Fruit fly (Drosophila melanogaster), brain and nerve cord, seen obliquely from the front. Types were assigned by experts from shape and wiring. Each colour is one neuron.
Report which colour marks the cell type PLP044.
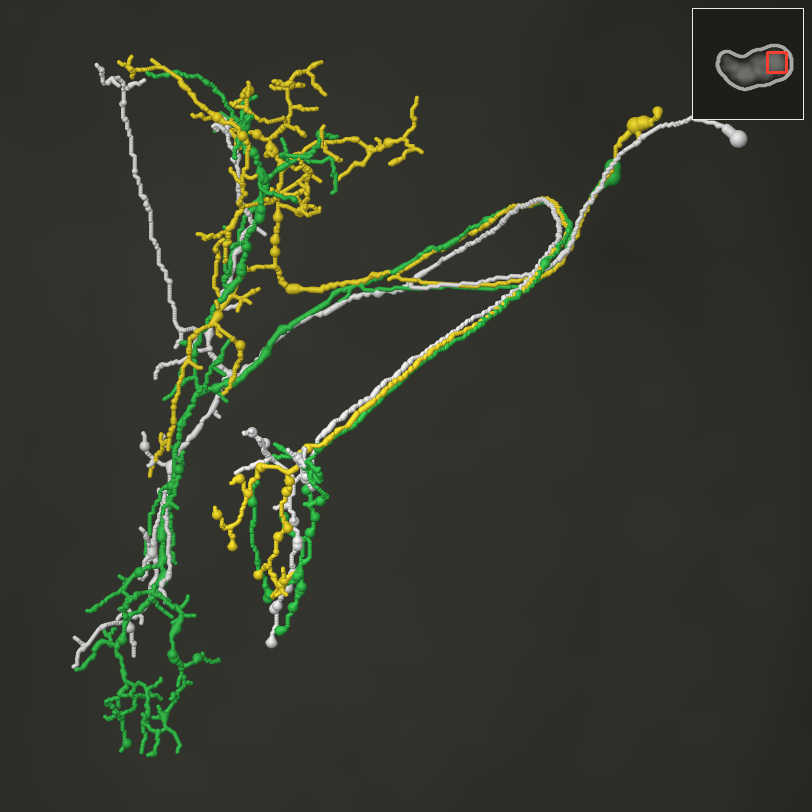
white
